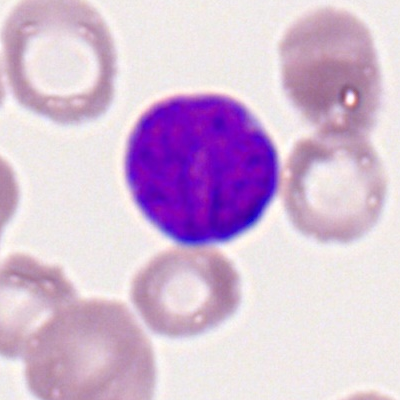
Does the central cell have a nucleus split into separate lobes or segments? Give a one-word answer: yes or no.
No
